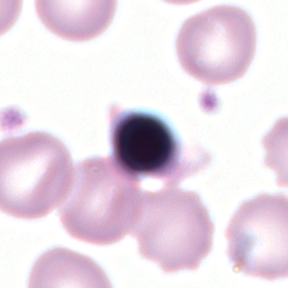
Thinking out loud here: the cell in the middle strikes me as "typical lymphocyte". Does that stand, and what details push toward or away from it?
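The chromatin decides it: it is very dark and dense, with no visible pattern. That makes this a normoblast, not a typical lymphocyte.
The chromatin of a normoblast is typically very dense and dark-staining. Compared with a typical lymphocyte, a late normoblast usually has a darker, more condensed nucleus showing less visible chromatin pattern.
No nucleoli can be seen in the nucleus, no granules are visible in the cytoplasm, and red cells touch the lower edge of the cell.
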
